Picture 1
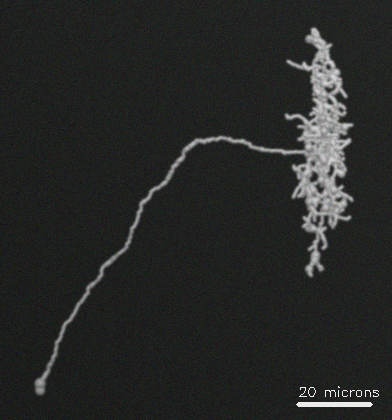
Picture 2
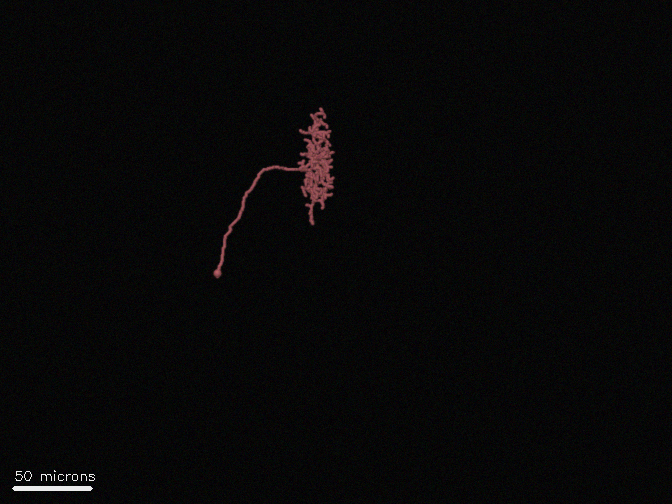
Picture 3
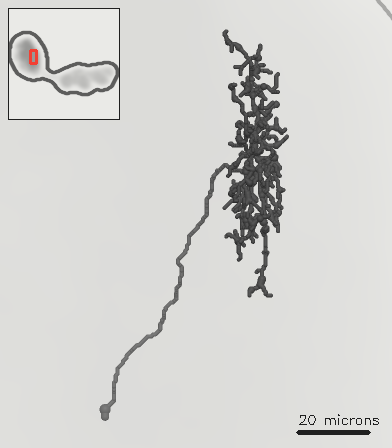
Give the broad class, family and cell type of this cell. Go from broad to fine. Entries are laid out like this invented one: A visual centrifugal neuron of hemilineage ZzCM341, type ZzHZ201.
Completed: An optic-lobe intrinsic neuron of the Li family, type Li25.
